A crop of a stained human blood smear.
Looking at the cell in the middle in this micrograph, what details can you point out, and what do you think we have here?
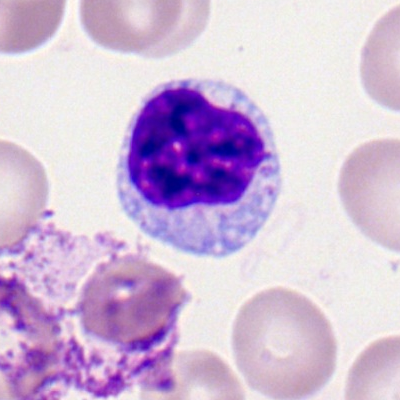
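You've got a single nucleus with no lobes, its chromatin clumped into dark patches between paler areas. The cytoplasm is pale grey-blue, dotted with fine, faint lilac specks. That's a lymphocyte.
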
